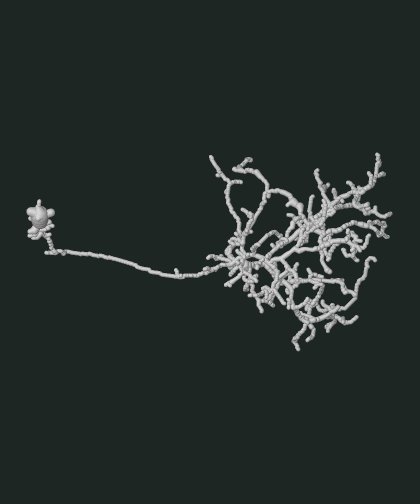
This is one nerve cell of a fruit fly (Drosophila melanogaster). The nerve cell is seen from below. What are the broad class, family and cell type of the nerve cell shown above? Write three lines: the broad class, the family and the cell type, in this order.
nerve-cord intrinsic neuron
hemilineage 13B
IN13B010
